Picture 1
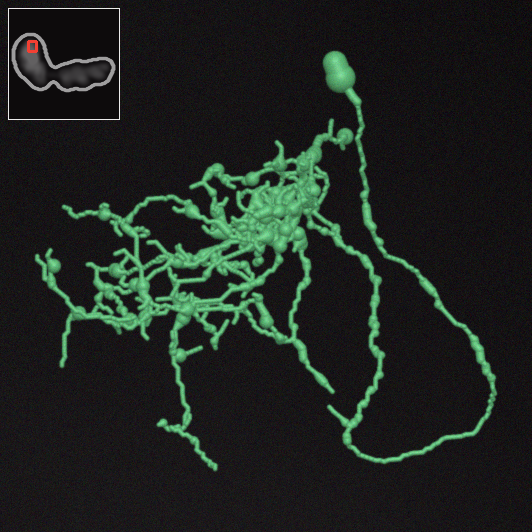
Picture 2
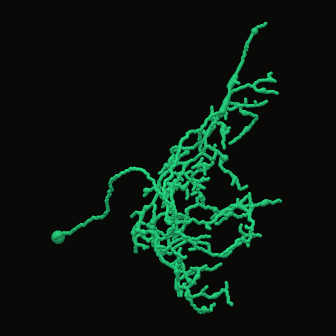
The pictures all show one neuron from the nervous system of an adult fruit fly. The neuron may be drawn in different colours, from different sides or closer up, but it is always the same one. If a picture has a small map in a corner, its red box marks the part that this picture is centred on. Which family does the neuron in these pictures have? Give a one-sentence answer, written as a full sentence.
Concerning family, this neuron is hemilineage SLPpl2.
